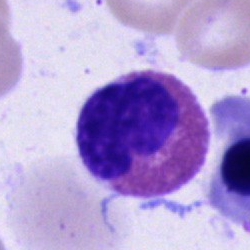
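Eosinophil, with its nucleus lying off-centre toward the upper left of the cell. Pinkish-purple cytoplasm, filled with fine granules, forms a crescent along the lower right side.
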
